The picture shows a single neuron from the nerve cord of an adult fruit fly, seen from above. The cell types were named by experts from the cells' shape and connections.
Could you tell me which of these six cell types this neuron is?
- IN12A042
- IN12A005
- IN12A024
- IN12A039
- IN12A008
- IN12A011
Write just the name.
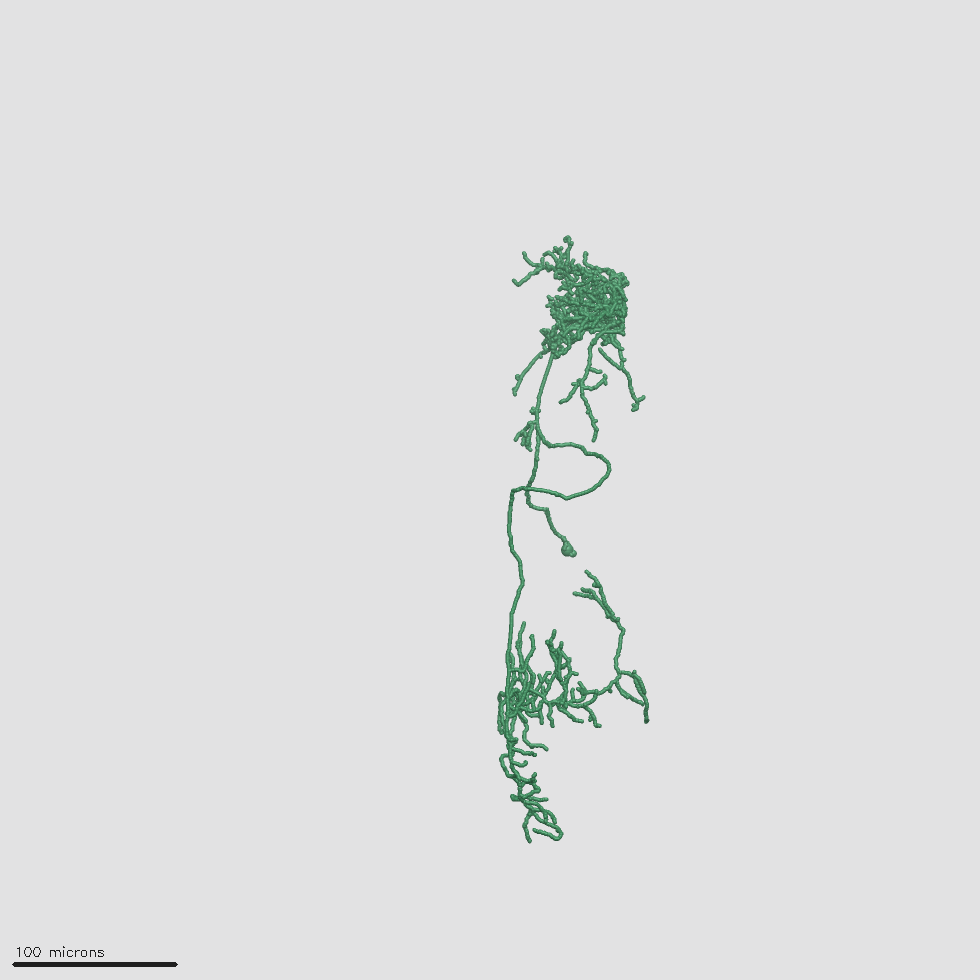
IN12A005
